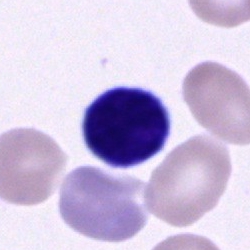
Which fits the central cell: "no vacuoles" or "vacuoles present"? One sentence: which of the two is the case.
Within the cytoplasm of the cell, no vacuoles are present.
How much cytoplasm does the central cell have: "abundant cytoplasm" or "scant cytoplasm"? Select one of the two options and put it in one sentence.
Around its nucleus, the cell has no more than a narrow rim of cytoplasm.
